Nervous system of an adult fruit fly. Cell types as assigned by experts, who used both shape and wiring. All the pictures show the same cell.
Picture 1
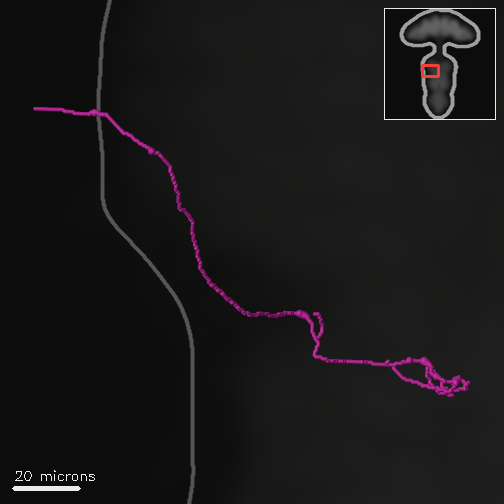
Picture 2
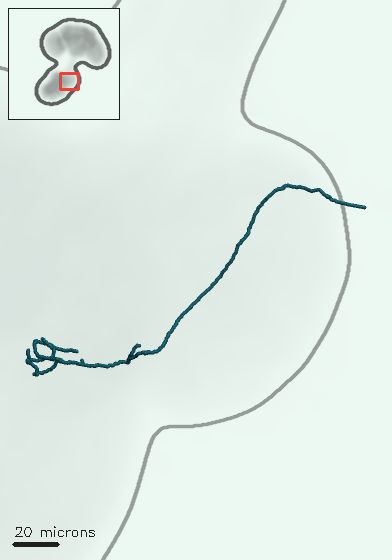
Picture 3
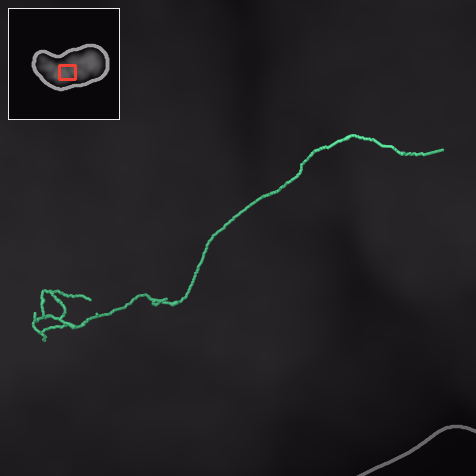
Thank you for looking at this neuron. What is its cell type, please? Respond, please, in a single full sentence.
The cell type of this neuron is WG1.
